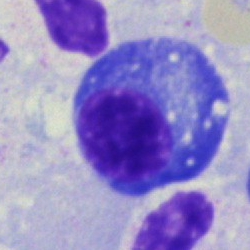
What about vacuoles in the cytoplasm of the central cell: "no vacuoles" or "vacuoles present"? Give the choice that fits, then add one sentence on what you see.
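Vacuoles present. Several small, round, clear vacuoles are scattered through the cytoplasm.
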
